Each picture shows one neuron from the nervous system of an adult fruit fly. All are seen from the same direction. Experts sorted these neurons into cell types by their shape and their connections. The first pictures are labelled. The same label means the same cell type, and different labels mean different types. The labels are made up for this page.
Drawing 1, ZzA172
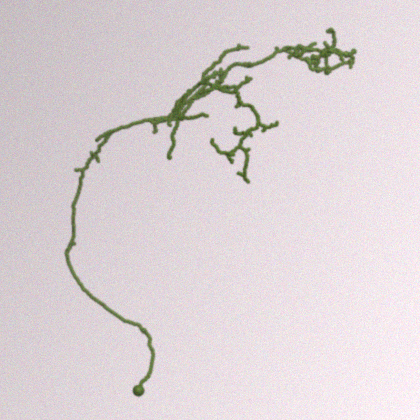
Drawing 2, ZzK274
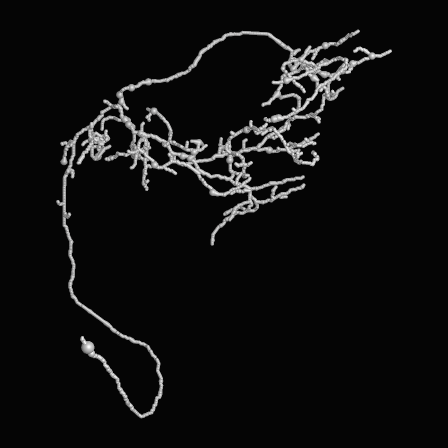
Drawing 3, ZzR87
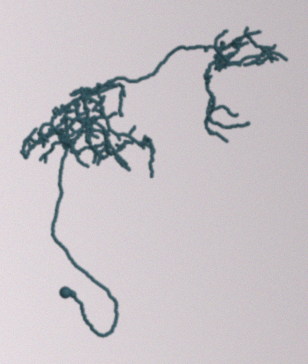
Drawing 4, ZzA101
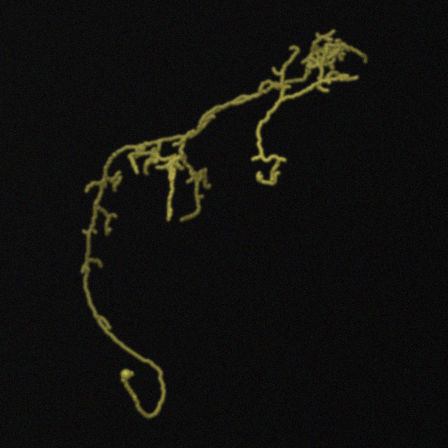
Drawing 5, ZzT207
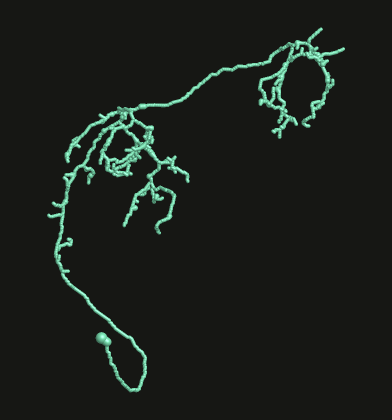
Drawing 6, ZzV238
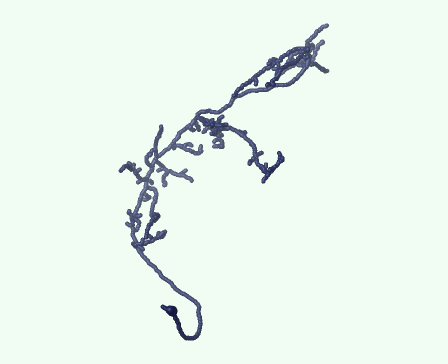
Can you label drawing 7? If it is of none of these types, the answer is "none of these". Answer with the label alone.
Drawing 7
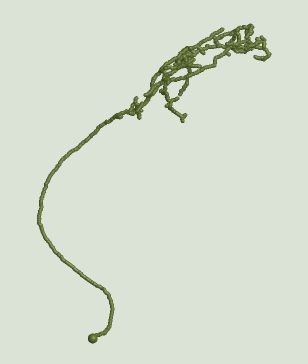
ZzA101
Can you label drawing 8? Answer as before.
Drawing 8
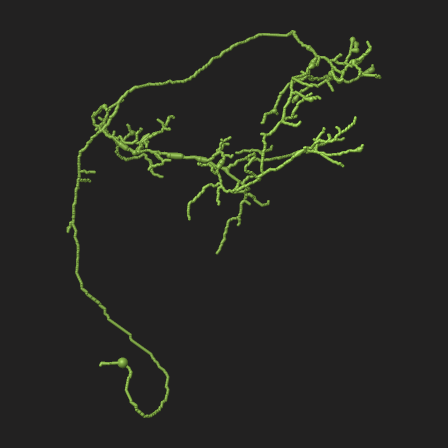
ZzK274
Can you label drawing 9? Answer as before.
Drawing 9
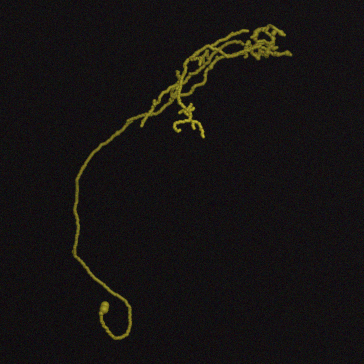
ZzA101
